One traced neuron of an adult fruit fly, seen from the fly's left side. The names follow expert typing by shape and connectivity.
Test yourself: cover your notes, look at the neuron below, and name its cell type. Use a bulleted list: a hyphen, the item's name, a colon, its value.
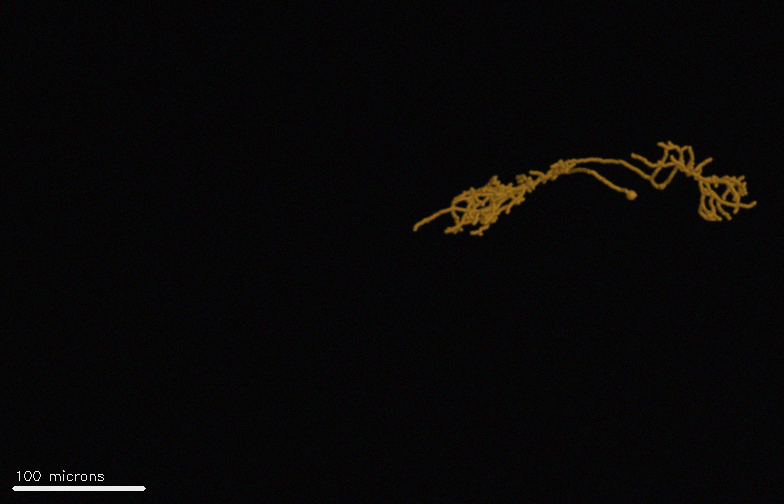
- cell type: INXXX337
